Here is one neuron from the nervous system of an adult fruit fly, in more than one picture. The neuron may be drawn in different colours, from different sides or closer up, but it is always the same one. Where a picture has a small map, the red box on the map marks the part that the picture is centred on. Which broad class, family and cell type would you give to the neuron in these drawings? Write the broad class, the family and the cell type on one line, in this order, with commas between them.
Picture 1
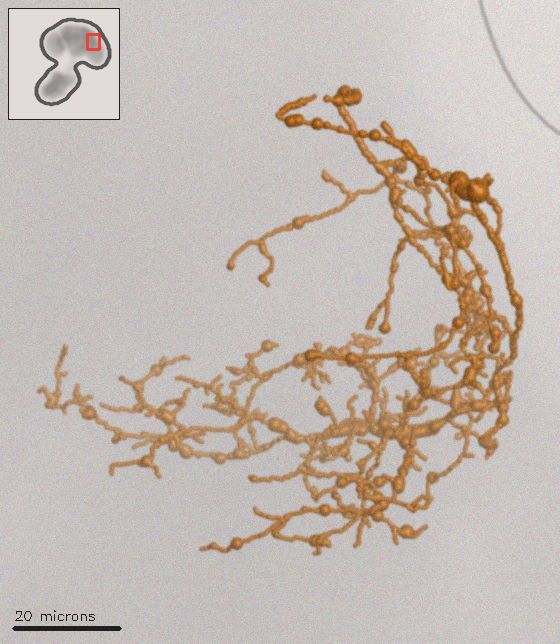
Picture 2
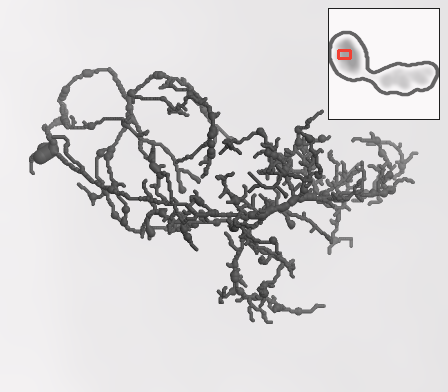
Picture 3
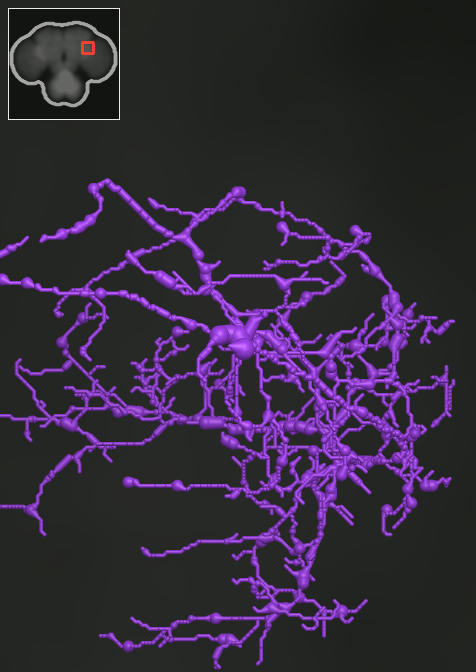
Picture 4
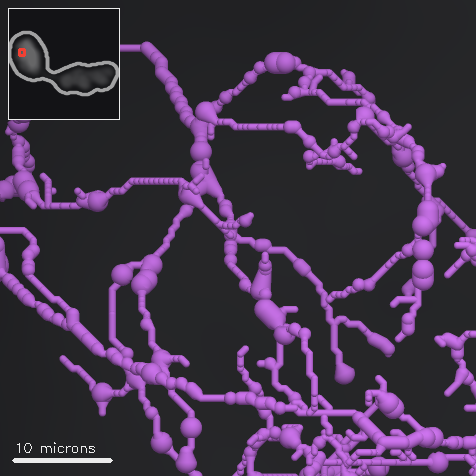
central-brain intrinsic neuron, hemilineage VLPa1_lateral, AVLP311_a1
